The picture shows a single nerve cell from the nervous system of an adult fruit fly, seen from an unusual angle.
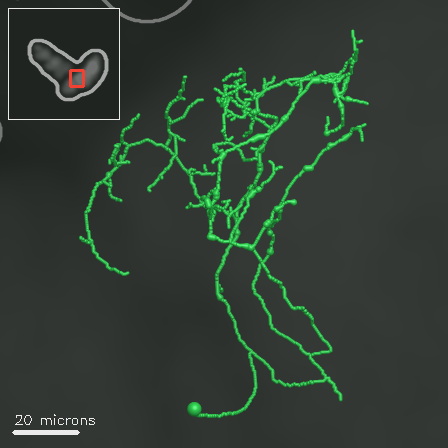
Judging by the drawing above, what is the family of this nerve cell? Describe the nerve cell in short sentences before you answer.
The cell body is at the bottom of the picture. By the scale bar it is about 120 microns tall in this view. The picture shows dozens of branch ends. This is a central-brain intrinsic neuron. The family is hemilineage SLPav1_medial.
